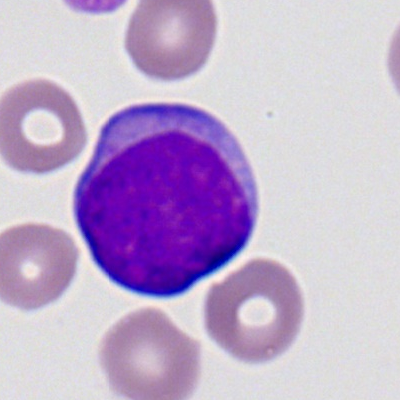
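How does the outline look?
Smooth and roughly round.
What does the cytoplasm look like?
It is a narrow rim, stained blue and widest along the upper edge of the cell.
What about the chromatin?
I see deep purple with faint paler mottling throughout.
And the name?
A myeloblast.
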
